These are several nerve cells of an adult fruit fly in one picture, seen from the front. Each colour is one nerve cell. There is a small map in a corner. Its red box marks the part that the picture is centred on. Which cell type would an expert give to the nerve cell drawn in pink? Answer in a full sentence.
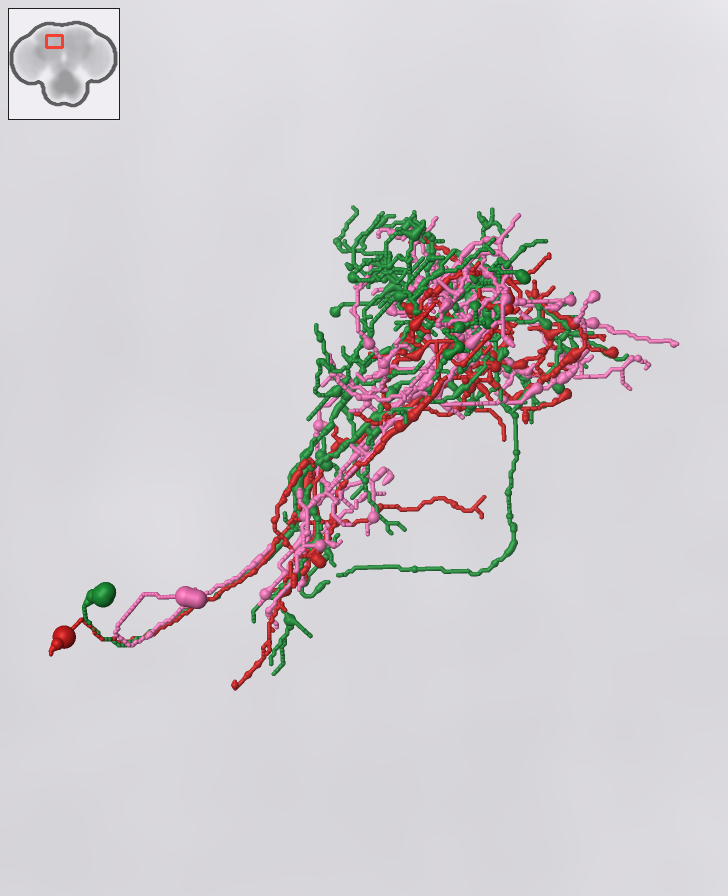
The cell type is CRE054.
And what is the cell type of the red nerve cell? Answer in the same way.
The cell type is CRE056.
